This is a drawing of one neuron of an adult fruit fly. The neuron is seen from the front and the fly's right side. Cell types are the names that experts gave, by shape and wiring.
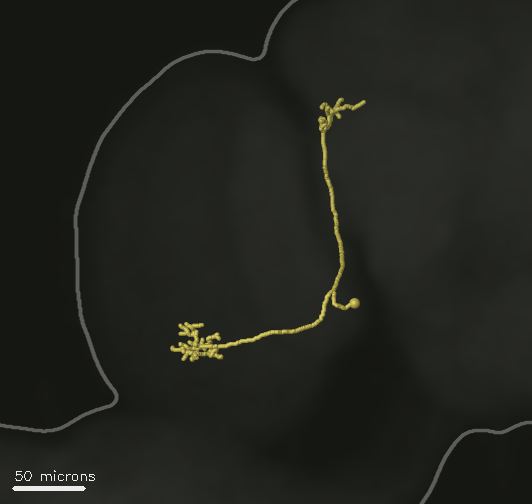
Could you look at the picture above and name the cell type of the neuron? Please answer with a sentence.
The cell type is MeVP1.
